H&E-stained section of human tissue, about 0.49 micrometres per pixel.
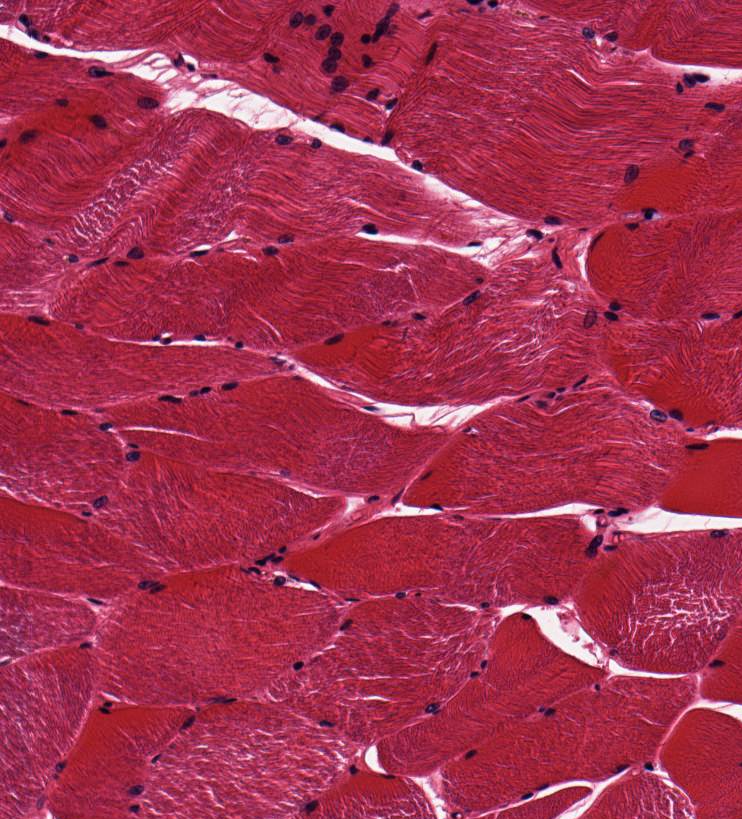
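Skeletal muscle. The dark, oval to elongated nuclei sit at the edges of the fibres rather than in their centres. As for the fibre cytoplasm, it stains deep pink-red, with fine lengthwise fibrillar streaks. Between fibres the connective tissue is scant, only thin strands, and no fat cells turn up anywhere in the field.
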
